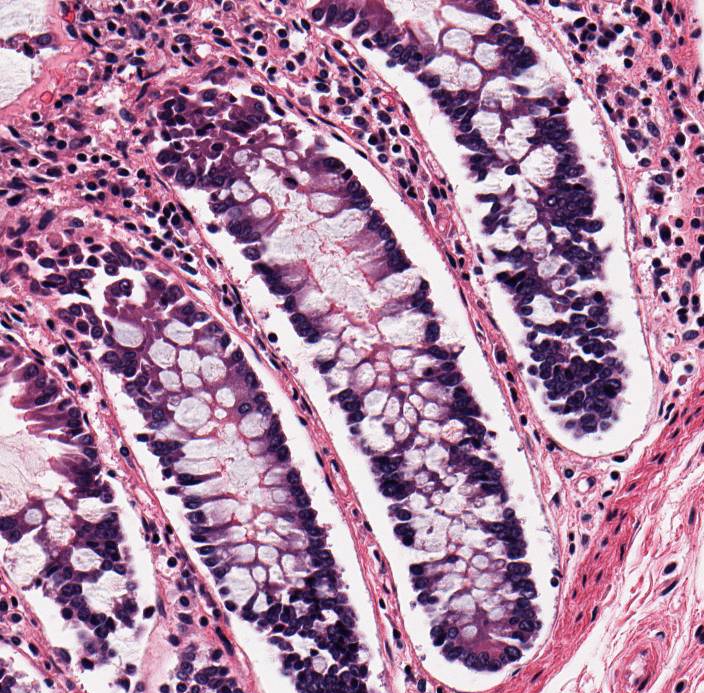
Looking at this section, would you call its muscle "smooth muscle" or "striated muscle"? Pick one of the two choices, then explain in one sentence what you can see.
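Smooth muscle. A band of pink smooth muscle with spindle-shaped nuclei lies in the lower right corner.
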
